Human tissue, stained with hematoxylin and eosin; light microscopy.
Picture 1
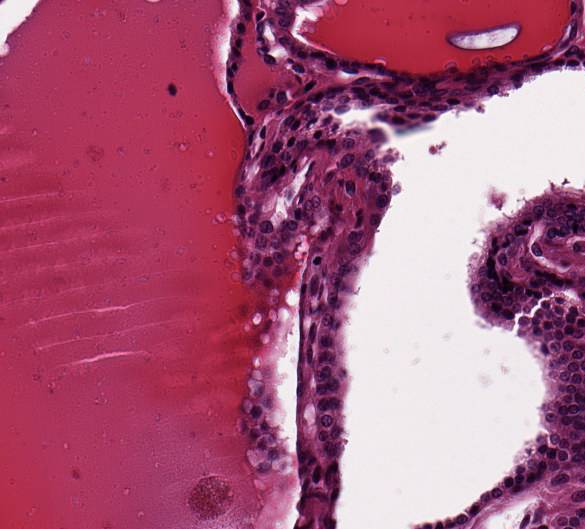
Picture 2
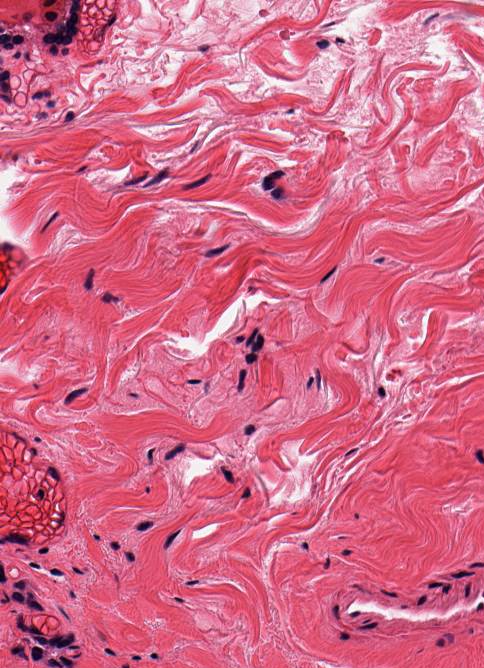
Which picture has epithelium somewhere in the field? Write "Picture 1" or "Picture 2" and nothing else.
Picture 1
